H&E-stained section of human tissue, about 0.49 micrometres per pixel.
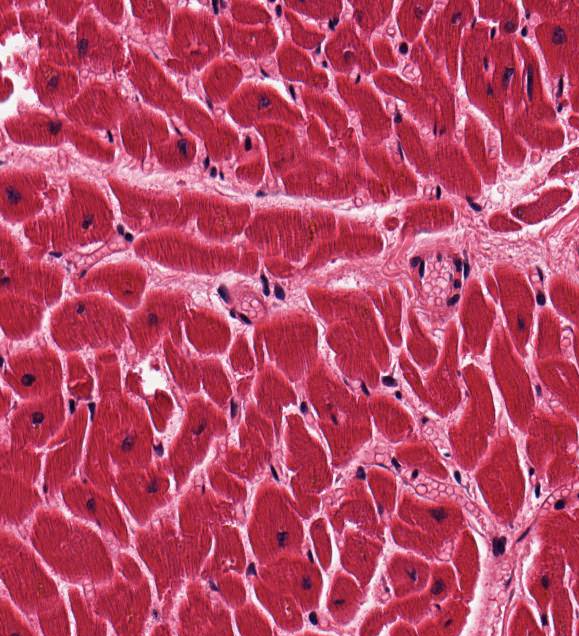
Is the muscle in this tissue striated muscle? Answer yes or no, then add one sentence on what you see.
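Yes. The muscle cell cytoplasm is deeply eosinophilic and shows faint cross-striations.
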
